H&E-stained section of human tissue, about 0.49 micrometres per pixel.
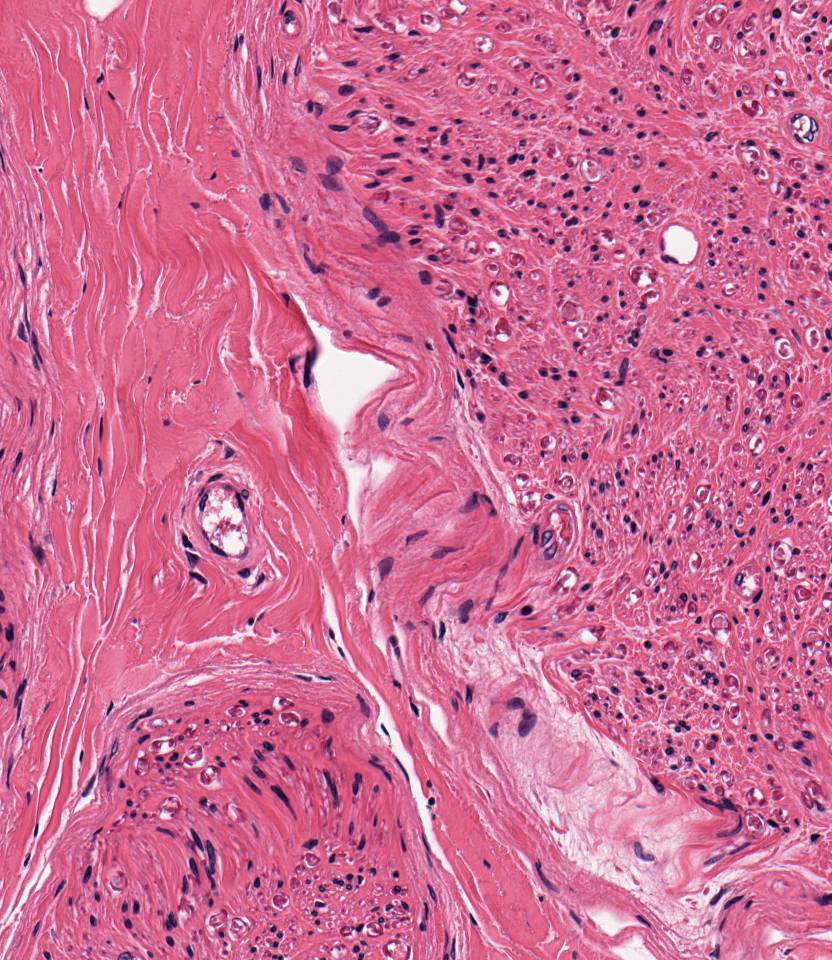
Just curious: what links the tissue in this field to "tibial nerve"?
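The picture fits tibial nerve. A large bundle of closely packed round fibre profiles fills the upper right and a smaller one the lower left, with dense collagen running diagonally between.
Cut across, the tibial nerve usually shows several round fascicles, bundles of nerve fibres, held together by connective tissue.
Within both bundles, each fibre is cut across as a small round profile, a central pink dot in a clear ring, with small dark oval to elongated nuclei scattered between.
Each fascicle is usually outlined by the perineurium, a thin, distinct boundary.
The several concentric layers of flattened spindle cells rimming the lower-left bundle agree with this.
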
